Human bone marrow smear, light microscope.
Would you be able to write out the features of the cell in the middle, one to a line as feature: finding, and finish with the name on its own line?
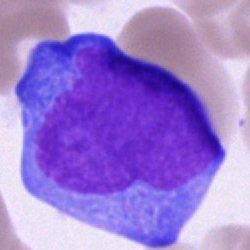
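Nucleus: large, filling most of the cell
Position: off-centre, close to the upper right edge of the cell
Chromatin: finely granular, evenly spread, no coarse dark clumps
Cytoplasm: deep blue
Name: blast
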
